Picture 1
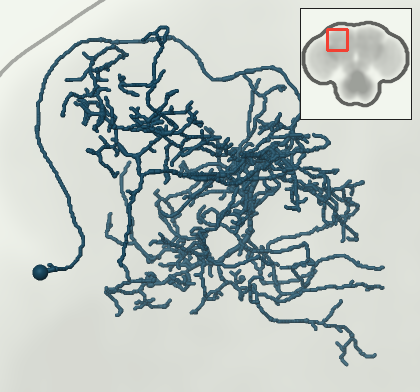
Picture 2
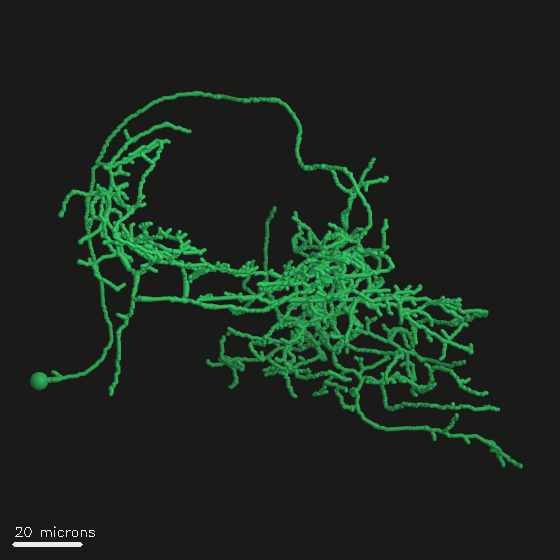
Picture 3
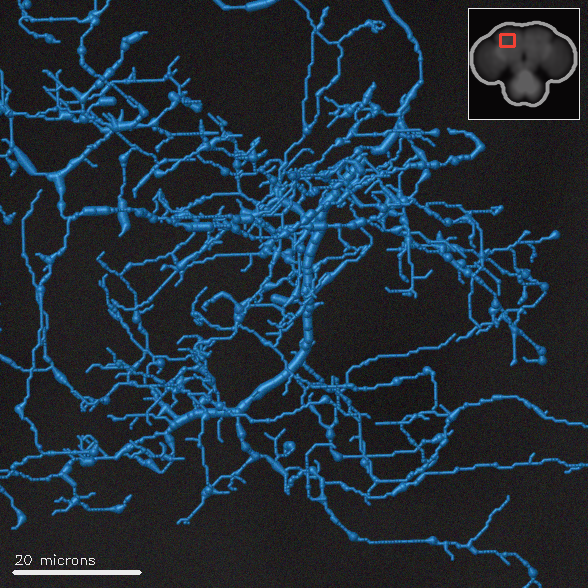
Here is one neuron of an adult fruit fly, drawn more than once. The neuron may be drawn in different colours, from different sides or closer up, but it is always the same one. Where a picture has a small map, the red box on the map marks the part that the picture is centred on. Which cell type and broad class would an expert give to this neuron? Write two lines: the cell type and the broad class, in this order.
SLP080
central-brain intrinsic neuron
